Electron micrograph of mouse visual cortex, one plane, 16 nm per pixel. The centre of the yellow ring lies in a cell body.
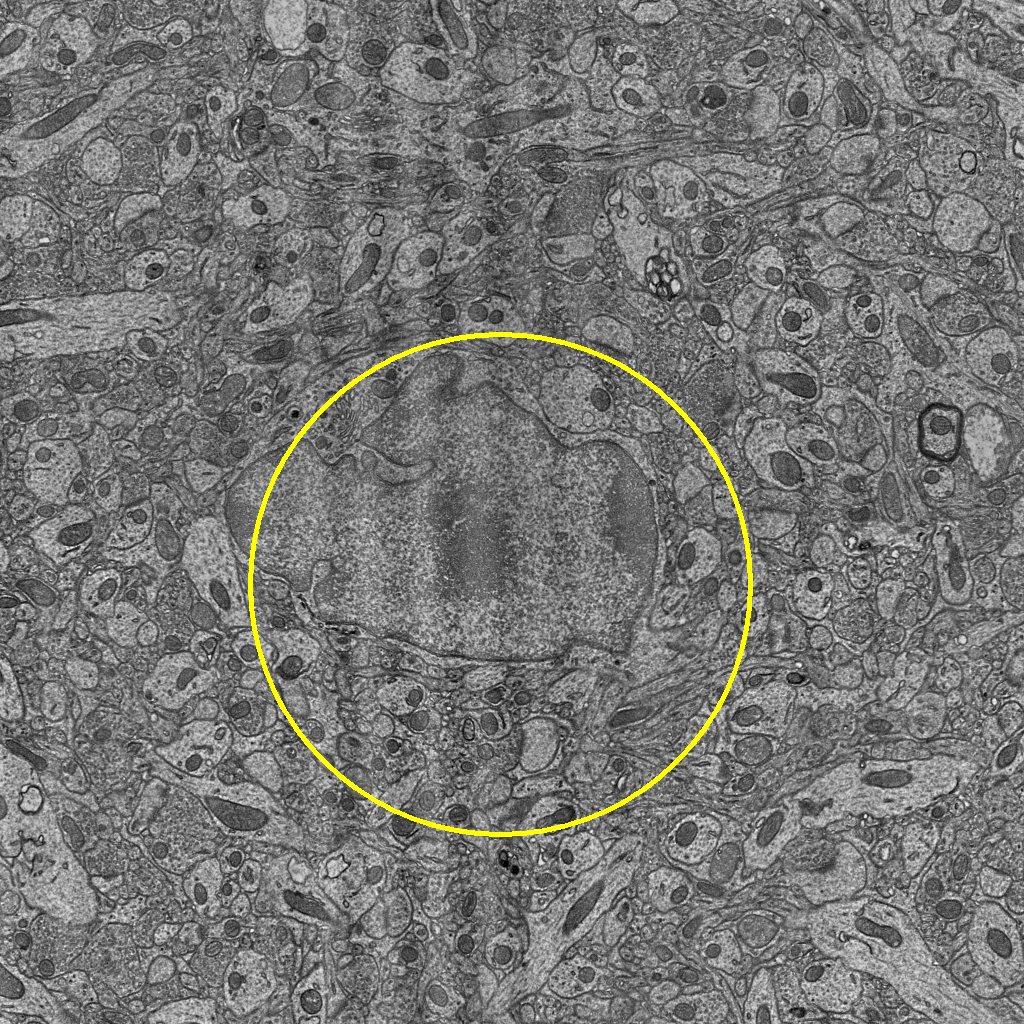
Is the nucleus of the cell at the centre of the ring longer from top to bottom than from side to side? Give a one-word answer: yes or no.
No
